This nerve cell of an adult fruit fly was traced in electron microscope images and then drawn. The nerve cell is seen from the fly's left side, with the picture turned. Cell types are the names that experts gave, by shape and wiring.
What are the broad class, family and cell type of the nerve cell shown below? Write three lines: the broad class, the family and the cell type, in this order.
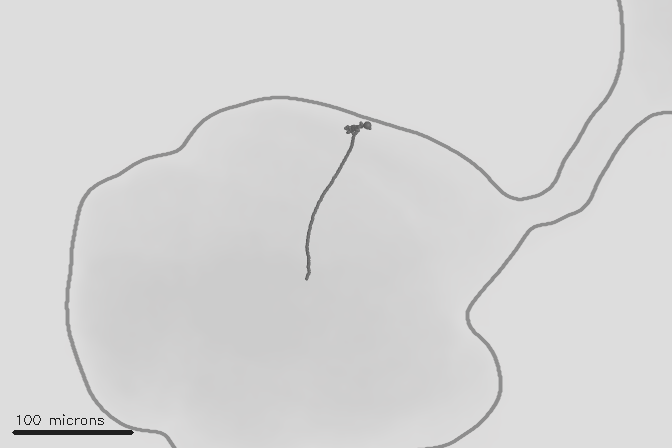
optic-lobe intrinsic neuron
L
L5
